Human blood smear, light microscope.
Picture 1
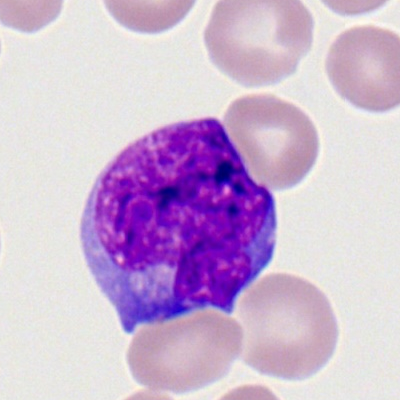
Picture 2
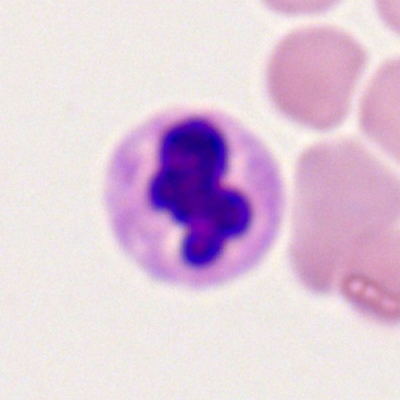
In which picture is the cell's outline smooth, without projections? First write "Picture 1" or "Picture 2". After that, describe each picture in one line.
Picture 2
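In picture 1: A small pointed tip projects from the lower left corner of the cell.
In picture 2: The cell outline is round and smooth.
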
